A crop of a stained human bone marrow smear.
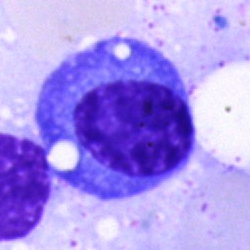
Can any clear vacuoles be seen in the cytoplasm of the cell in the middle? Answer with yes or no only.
Yes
